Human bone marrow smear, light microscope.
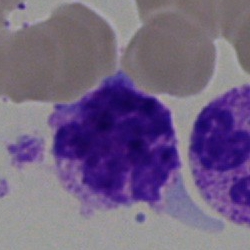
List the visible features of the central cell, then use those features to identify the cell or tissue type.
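Look first at the nucleus: large, it fills most of the cell and lies toward the upper part. Its chromatin is dark purple and coarsely clumped, with paler gaps in between. Below, the cytoplasm appears mainly as a pale lilac band along the lower edge, speckled with fine purple granules. This one is a basophil.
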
